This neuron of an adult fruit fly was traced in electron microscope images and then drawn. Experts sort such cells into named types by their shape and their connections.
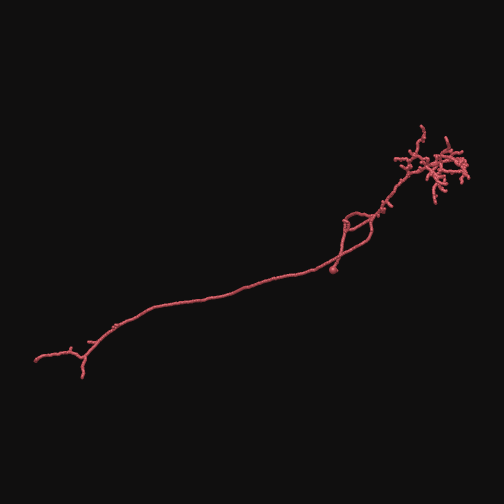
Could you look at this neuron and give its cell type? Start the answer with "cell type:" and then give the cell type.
cell type: AN08B107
